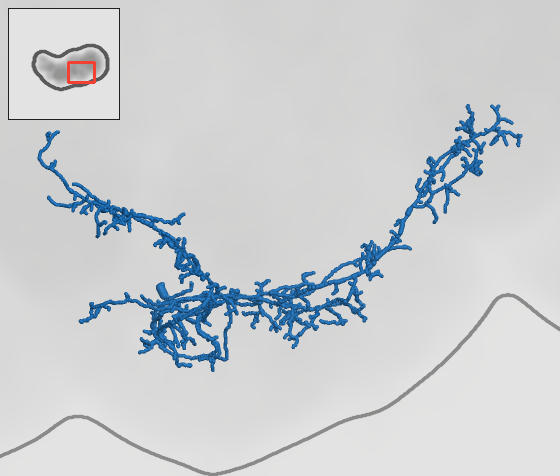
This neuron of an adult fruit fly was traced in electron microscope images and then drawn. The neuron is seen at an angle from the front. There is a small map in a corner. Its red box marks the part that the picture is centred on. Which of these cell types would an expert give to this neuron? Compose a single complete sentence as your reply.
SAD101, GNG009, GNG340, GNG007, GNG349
This neuron is included in the cell type GNG340.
